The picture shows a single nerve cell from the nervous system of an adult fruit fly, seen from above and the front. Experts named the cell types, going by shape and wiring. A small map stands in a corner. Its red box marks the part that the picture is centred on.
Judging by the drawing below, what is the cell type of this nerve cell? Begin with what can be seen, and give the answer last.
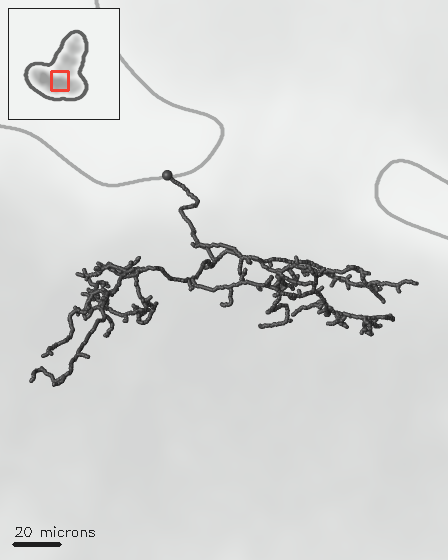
By the scale bar it is about 170 microns wide in this view. The picture shows dozens of branch ends. Its broad class is central-brain intrinsic neuron. The cell type is CB3358.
